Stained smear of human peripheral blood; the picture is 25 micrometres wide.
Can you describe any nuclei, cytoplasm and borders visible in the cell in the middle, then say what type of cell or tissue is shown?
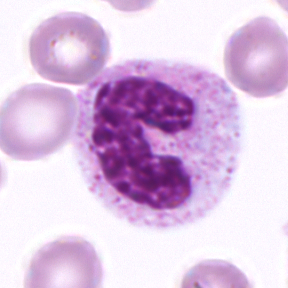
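The cell measures about 15 micrometres across, with its nucleus lying toward the left. The nucleus forms a curved band, its hollow side opening to the right, and it is not pinched into lobes connected by thin strands. Pale pink cytoplasm holds fine reddish-violet granules distributed evenly throughout. The cell is a band neutrophil.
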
